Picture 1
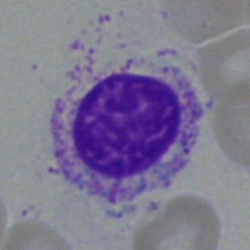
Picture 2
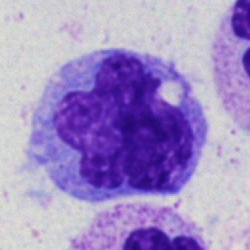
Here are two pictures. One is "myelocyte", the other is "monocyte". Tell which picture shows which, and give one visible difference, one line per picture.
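Picture 1: myelocyte. Coarse purple granules are scattered through the cytoplasm.
Picture 2: monocyte. No distinct granules are seen in the cytoplasm.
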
